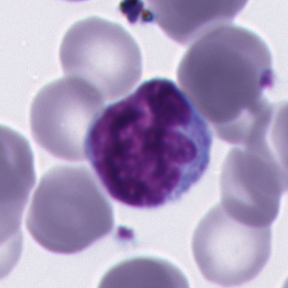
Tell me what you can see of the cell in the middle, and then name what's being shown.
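Outline roughly round. Nucleus occupies most of the cell; a cleft enters it from the right side. No coarse granules in the cytoplasm. Cell: typical lymphocyte.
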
